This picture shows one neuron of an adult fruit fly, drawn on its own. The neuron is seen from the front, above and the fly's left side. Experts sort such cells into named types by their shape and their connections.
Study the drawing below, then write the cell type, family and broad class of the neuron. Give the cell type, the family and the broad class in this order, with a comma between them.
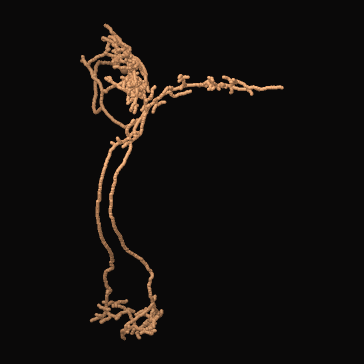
SMP582, hemilineage SMPpv2_dorsal, central-brain intrinsic neuron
